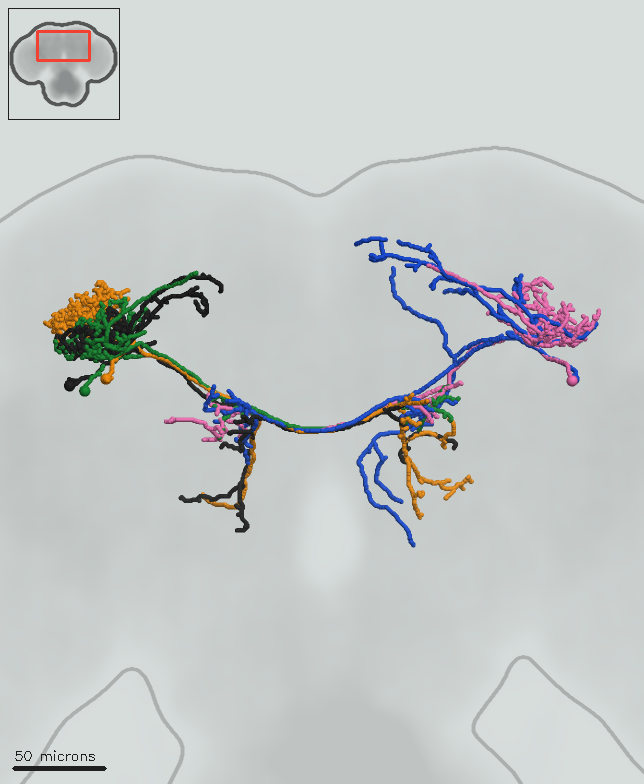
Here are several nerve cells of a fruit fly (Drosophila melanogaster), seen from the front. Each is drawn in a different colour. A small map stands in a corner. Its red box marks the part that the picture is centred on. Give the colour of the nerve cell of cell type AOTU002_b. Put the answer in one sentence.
The colour is orange.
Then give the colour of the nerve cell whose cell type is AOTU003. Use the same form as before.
The colour is black.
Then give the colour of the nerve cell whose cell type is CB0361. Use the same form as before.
The colour is green.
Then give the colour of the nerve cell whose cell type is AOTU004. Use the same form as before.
The colour is blue.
